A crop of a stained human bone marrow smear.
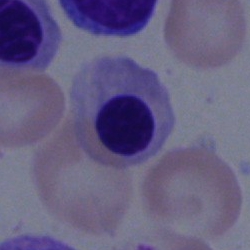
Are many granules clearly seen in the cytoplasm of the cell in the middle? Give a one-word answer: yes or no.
No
